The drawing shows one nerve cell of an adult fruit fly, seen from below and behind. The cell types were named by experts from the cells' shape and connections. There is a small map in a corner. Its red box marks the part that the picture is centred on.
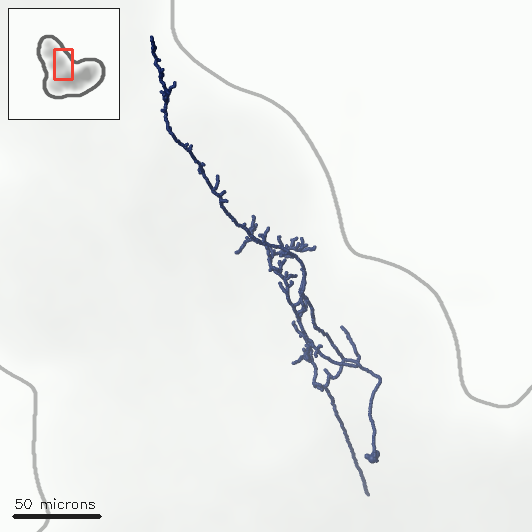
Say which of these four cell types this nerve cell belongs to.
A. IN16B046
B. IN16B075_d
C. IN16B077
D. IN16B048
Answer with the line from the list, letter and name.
A. IN16B046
